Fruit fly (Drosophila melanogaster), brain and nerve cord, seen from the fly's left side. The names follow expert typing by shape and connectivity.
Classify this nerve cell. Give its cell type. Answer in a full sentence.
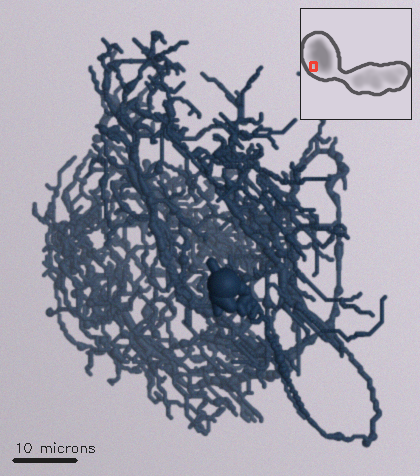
The cell type is GNG056.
